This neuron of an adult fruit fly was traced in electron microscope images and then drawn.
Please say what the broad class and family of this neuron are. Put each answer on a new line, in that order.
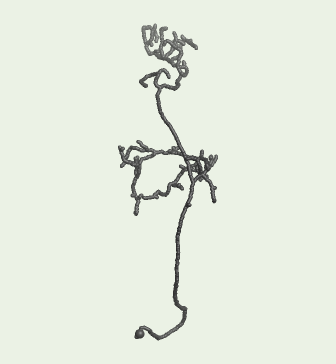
central-brain intrinsic neuron
hemilineage SIPa1_ventral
